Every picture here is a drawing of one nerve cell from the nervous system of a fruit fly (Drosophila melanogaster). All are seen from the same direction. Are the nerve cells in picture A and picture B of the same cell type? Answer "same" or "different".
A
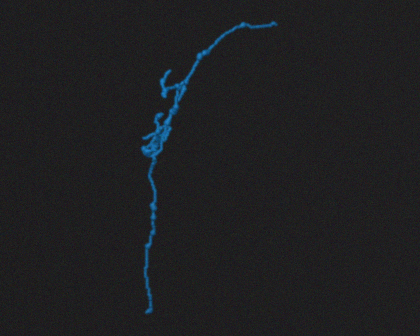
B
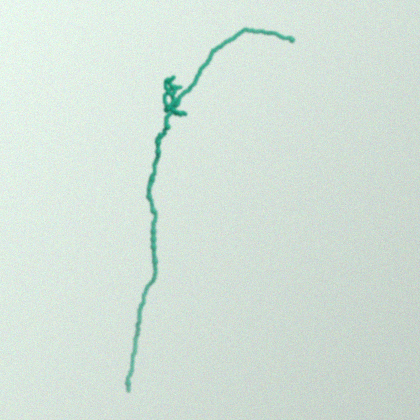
same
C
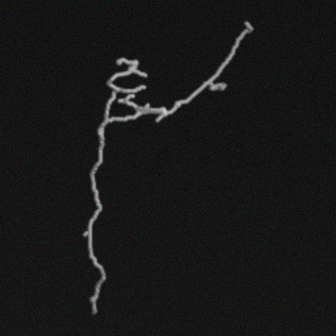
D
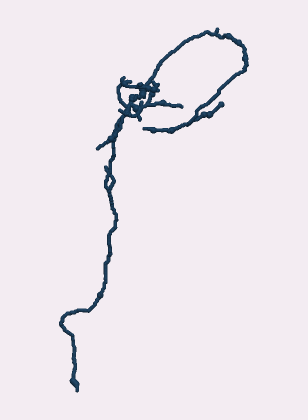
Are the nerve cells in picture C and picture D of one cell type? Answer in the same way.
different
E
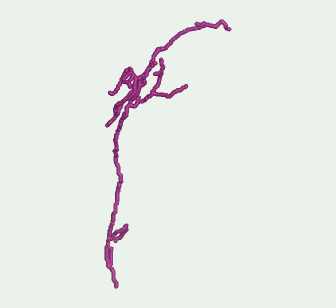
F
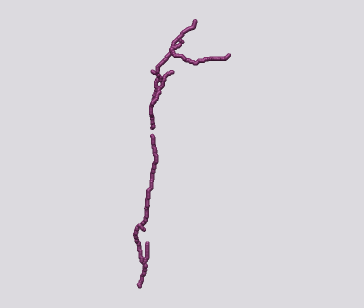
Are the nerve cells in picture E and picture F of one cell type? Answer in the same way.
same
